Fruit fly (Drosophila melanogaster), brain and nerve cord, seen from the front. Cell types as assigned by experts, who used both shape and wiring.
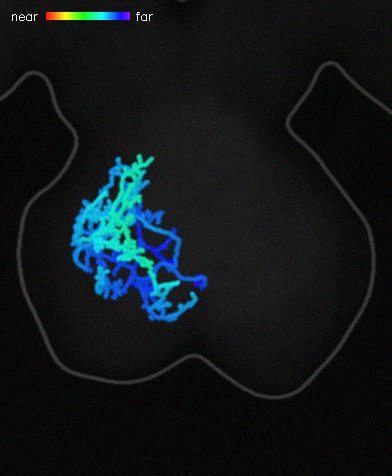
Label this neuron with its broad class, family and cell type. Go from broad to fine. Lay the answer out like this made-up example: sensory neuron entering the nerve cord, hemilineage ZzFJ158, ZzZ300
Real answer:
nerve-cord intrinsic neuron, hemilineage 04B, IN04B037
